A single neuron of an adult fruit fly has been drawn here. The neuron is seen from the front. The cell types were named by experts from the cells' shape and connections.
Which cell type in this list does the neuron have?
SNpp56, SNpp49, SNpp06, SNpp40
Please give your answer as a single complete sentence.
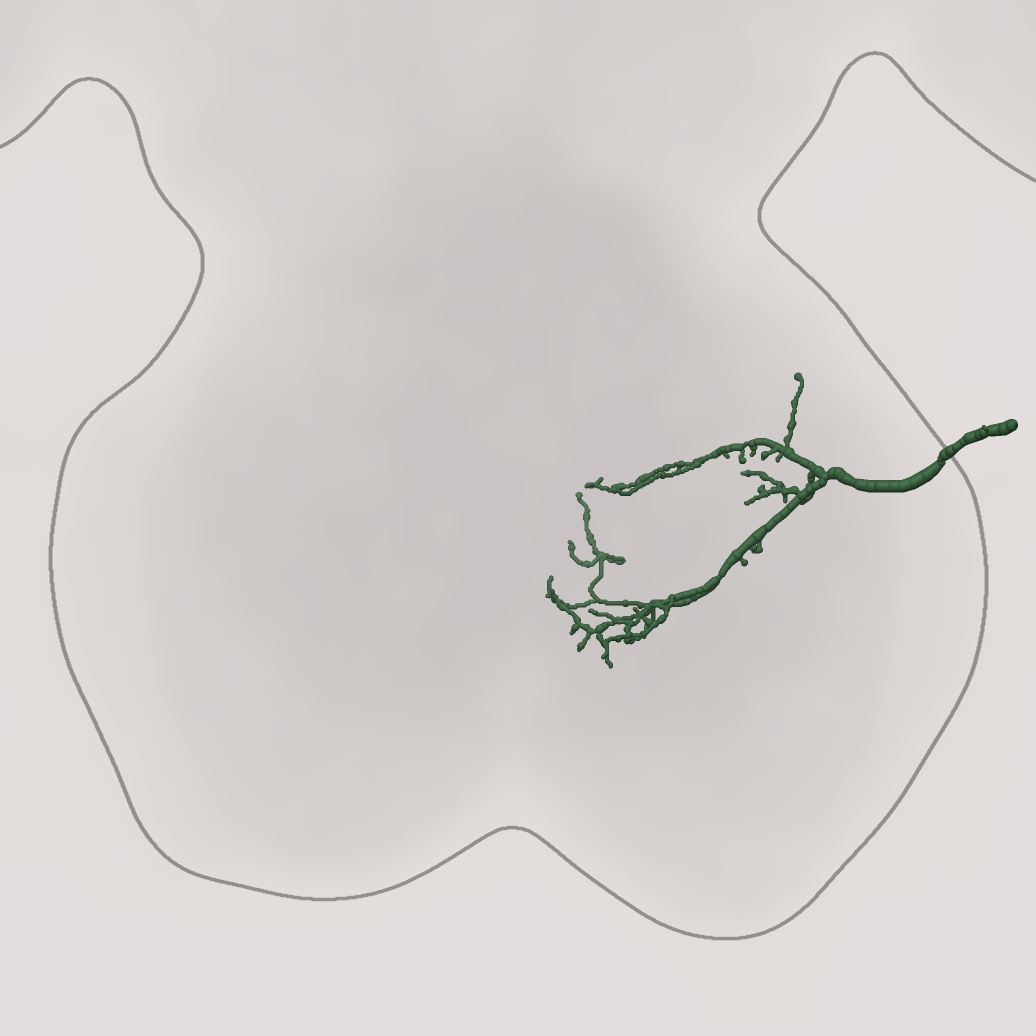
This neuron is given the cell type SNpp06.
